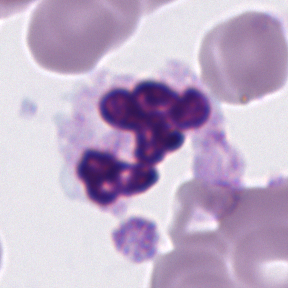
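Segmented neutrophil, the nucleated cell at the centre of this blood smear. See how its chromatin is dark purple and coarsely clumped. The cytoplasm is plentiful and pale pinkish-lilac, with fine pinkish-violet granules scattered through it. Notice too that the outline is irregular and faintly ragged rather than smooth.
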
